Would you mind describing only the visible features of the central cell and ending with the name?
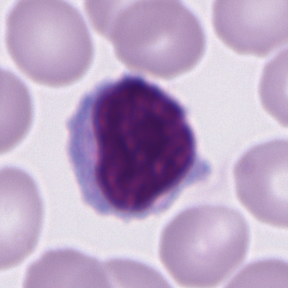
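Look at the nucleus first: it sits off-centre, toward the right side of the cell. Its chromatin is dark purple and coarsely clumped. The cell's outer edge is slightly irregular rather than smooth. You won't find any vacuoles in the cytoplasm. It's a typical lymphocyte.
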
